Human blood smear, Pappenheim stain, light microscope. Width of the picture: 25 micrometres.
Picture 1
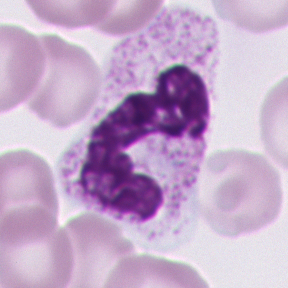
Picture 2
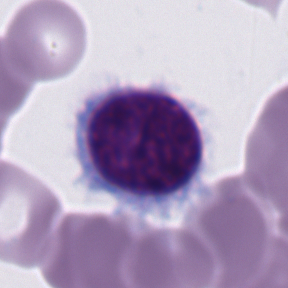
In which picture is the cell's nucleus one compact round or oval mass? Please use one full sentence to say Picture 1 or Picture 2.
The cell shown in picture 2 carries a single compact round or oval nucleus.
